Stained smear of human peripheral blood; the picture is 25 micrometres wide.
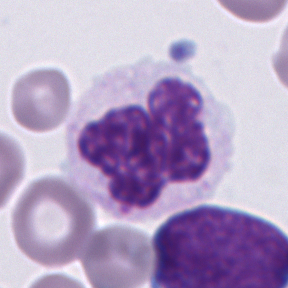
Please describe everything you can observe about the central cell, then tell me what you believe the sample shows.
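Outline roughly round. Chromatin dark purple, lighter streaks between the clumps. Pale lilac cytoplasm rims the nucleus on all sides; no coarse dark granules in it. Segmented neutrophil.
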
